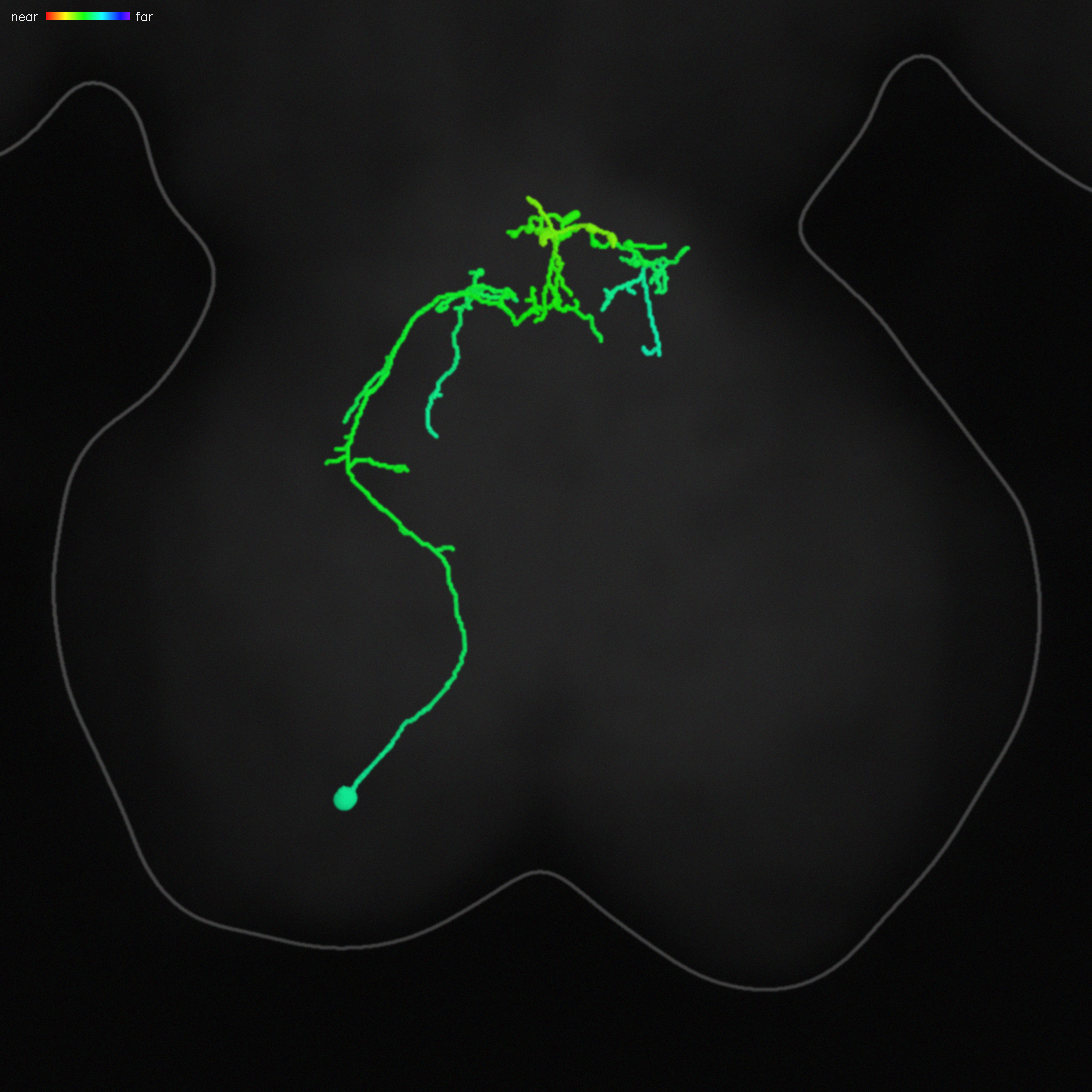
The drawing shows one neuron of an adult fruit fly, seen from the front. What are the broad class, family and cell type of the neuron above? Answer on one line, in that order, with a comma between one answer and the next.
nerve-cord intrinsic neuron, hemilineage 12A, IN12A063_a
